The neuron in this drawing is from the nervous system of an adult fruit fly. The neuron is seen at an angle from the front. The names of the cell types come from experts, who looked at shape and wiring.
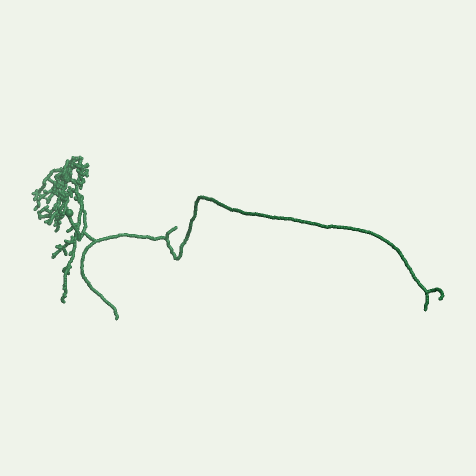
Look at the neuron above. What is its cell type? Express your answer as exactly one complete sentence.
The cell type carried by this neuron is MeVPLo2.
